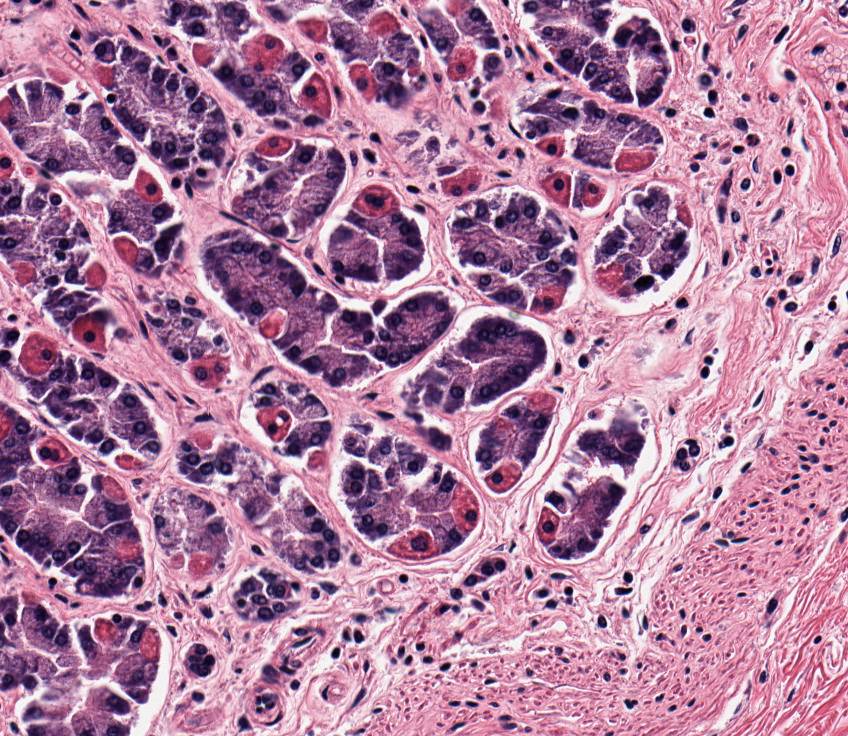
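Stomach, haematoxylin and eosin stain: most of the gland cells here, as I read them, have dark purple, finely granular cytoplasm and round dark nuclei. Scattered among them I notice larger cells with bright pink-red cytoplasm and a single round central nucleus. These pink-red cells sit mostly at the outer edges of the gland clusters, and the purple granular cells clearly outnumber them.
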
